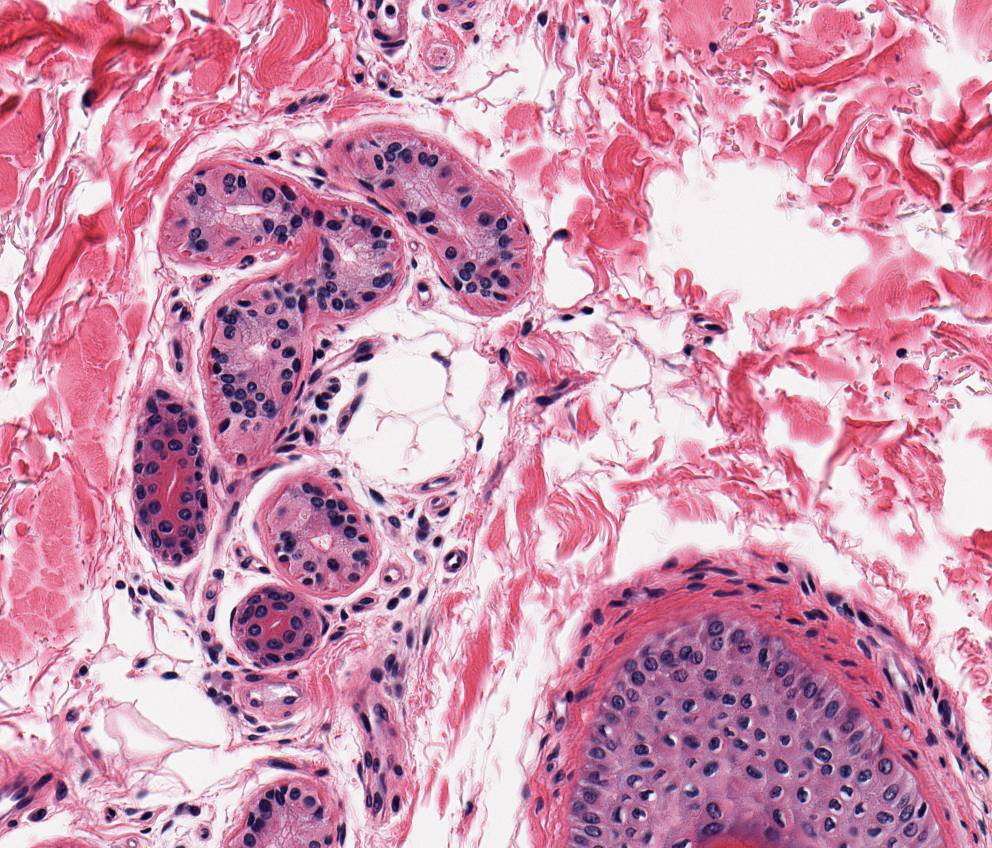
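Skin of the lower leg: a tight cluster of tubular profiles in the left-centre, amid looser stroma. Larger upper-left tubules: cells with pale pink, finely granular cytoplasm, small central lumens. Smaller, darker tubules, left edge and lower centre: crowded dark nuclei, about two layers, narrow lumen.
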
